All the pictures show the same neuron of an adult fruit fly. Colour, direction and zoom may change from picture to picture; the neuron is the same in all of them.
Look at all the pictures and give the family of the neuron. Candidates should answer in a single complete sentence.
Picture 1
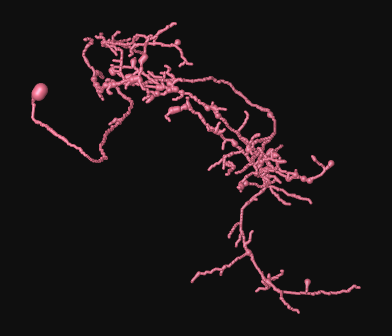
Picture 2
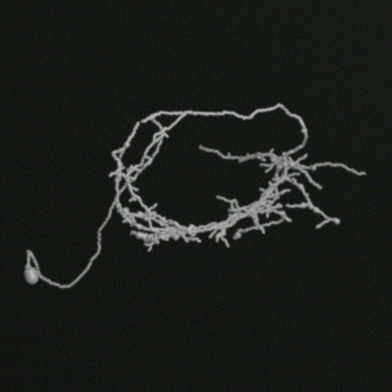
This neuron is categorized under the family hemilineage SIPa1_ventral.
